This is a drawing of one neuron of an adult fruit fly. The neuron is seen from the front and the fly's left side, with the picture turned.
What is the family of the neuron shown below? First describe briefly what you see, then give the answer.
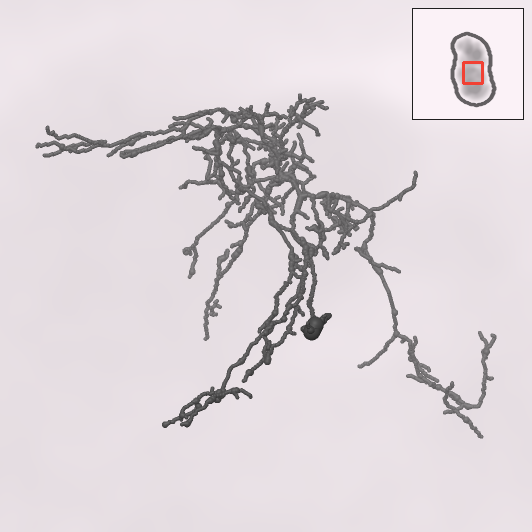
Its cell body lies in the middle of the picture. In this view it is wider than it is tall. This is a central-brain intrinsic neuron. The family is hemilineage LALa1_posterior.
